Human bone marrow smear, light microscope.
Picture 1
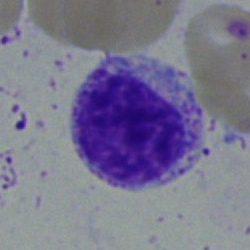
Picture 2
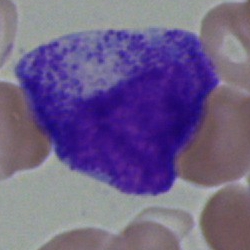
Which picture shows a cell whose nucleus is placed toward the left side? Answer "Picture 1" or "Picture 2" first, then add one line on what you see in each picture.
Picture 1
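Picture 1: The nucleus sits off-centre toward the lower left of the cell.
Picture 2: A large, deep purple nucleus fills the lower and right part of the cell.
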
